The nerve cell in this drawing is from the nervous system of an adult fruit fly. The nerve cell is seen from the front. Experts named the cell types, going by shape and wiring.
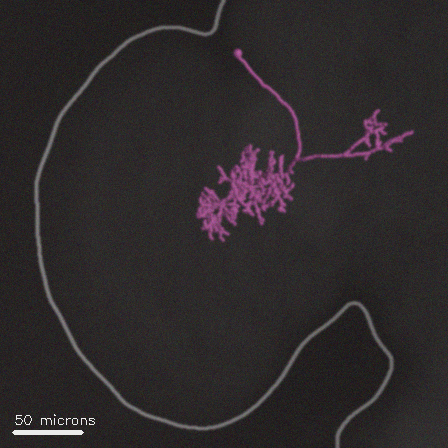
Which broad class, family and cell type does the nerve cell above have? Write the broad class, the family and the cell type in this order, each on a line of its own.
visual projection neuron
hemilineage VPNd1
LPLC4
